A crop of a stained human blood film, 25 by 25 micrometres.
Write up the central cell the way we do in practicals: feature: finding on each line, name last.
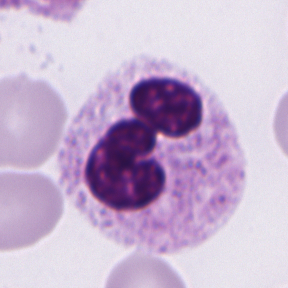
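Nucleus: two lobes
Lobe position: smaller upper right, larger lower left
Chromatin: dark purple, coarsely clumped, paler patches
Cytoplasm: abundant, pale pinkish-lilac
Name: segmented neutrophil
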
